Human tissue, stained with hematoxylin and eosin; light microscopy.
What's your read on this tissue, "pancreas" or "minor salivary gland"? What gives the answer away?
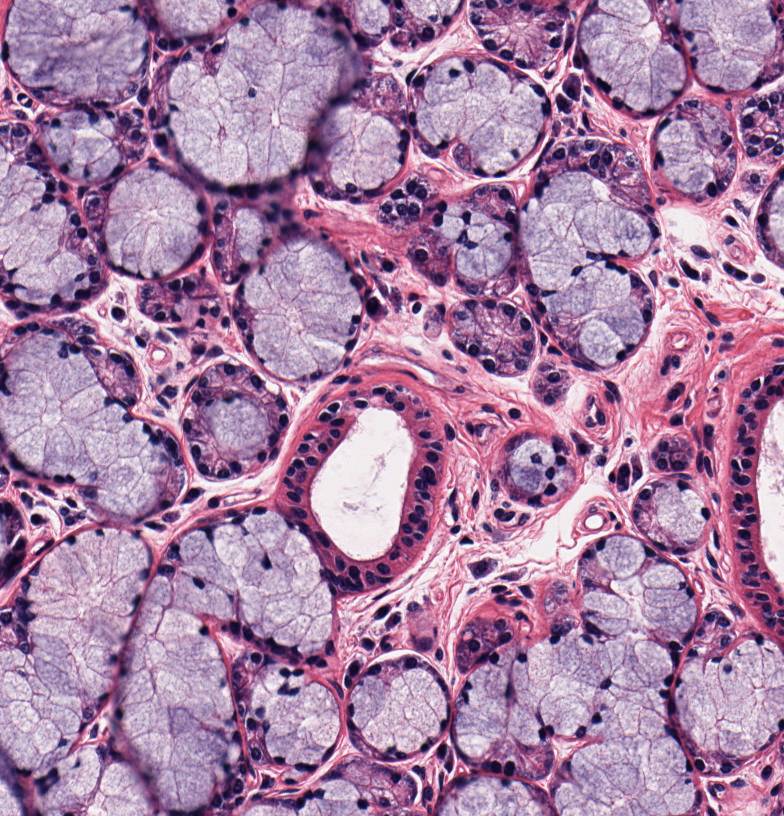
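This is minor salivary gland. Most of the field is closely packed, rounded acini whose cells have pale bluish-grey, foamy cytoplasm, with small dark nuclei flattened against the cell bases.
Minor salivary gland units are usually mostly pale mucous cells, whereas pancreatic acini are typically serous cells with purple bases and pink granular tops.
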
